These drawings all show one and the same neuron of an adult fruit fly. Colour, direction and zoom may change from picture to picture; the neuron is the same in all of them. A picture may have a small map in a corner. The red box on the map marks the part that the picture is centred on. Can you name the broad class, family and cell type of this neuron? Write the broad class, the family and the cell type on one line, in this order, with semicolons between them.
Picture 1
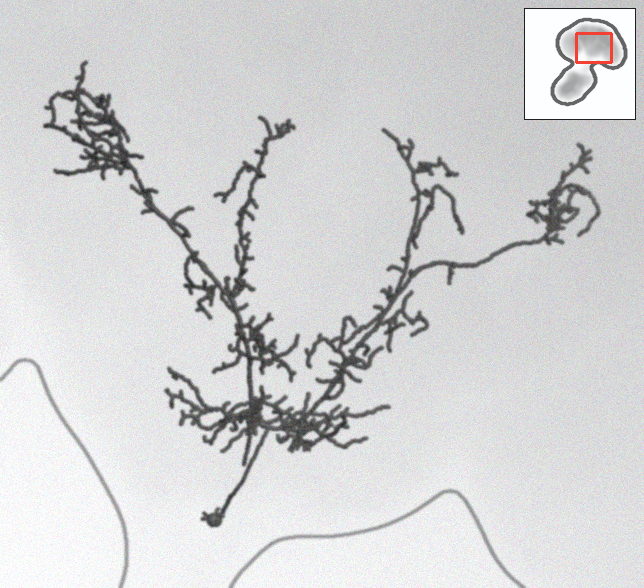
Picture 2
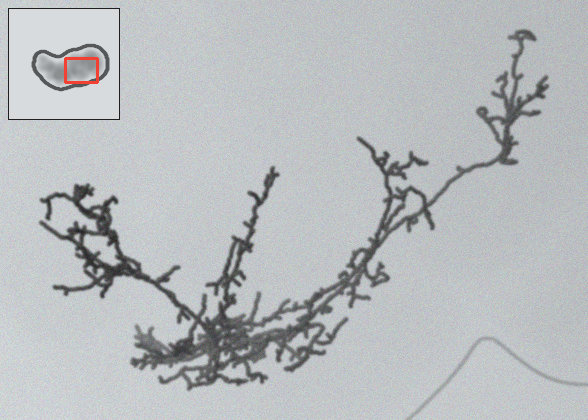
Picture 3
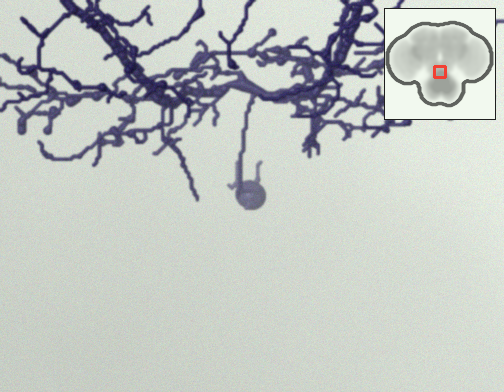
central-brain intrinsic neuron; hemilineage LB0; GNG337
